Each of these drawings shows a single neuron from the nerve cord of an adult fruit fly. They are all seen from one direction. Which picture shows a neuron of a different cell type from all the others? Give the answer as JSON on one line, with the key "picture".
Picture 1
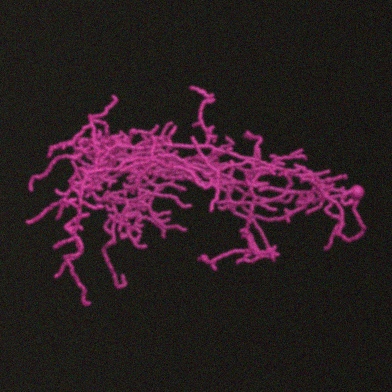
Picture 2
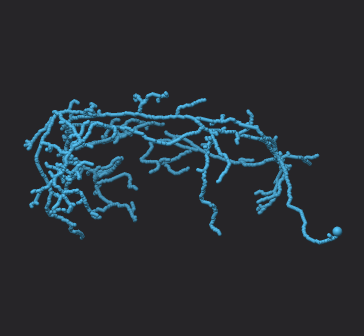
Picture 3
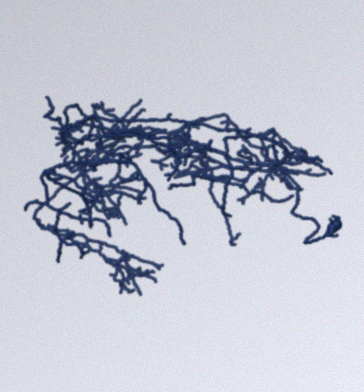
{"picture": 2}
